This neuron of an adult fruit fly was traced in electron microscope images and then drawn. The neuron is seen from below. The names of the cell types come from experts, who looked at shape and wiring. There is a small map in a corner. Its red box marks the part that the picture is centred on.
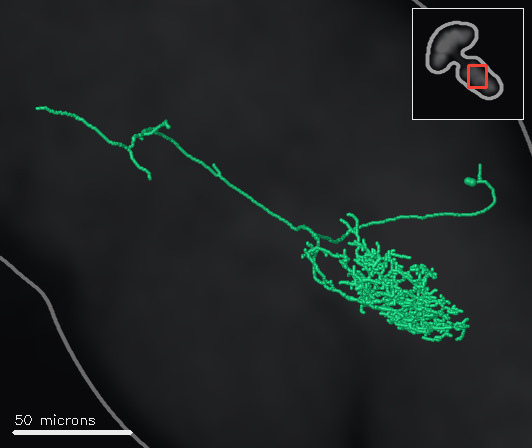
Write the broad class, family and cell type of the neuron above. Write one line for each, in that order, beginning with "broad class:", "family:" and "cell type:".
broad class: nerve-cord intrinsic neuron
family: hemilineage 23B
cell type: IN23B067_c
